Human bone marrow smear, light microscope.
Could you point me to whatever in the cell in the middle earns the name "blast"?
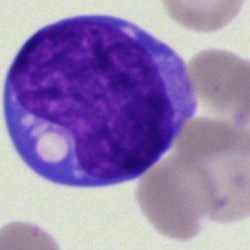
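What goes with a blast here is the nucleus: it is large and fills most of the cell.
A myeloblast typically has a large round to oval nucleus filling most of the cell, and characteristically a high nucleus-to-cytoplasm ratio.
What fits less neatly is the cytoplasm, which is deep blue.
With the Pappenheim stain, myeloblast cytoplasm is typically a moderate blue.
The nucleus is also indented on its lower left side, and the chromatin is patchy, with darker purple areas mixed with paler ones. Down at the lower left of the cytoplasm sit several clear round vacuoles, one bigger than the rest.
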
